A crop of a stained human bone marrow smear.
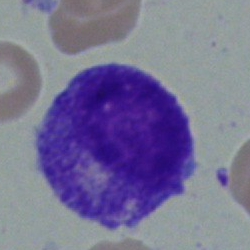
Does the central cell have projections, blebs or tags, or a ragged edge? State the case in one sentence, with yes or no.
Yes, this cell has a rough edge that is ragged or bears projections, blebs or tags.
